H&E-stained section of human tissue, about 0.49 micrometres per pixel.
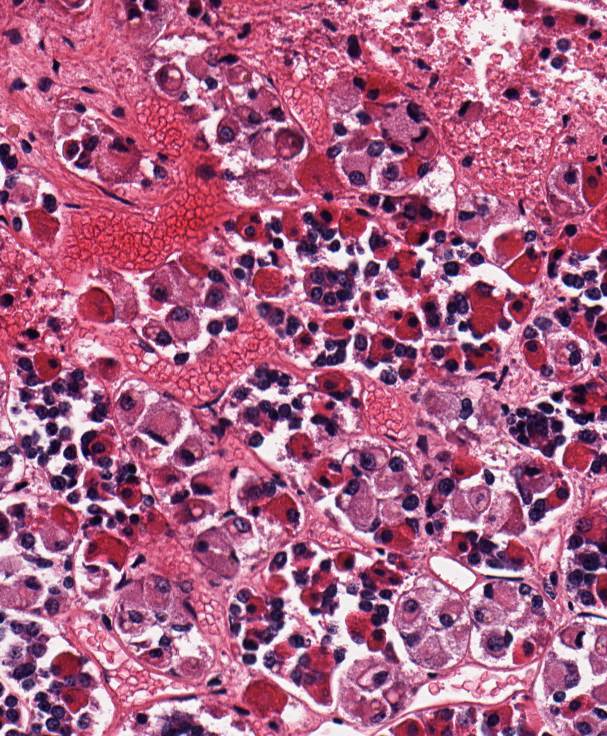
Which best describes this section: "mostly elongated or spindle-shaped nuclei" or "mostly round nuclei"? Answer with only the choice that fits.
Mostly round nuclei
